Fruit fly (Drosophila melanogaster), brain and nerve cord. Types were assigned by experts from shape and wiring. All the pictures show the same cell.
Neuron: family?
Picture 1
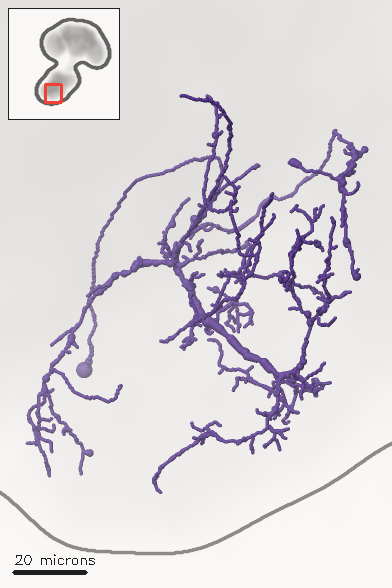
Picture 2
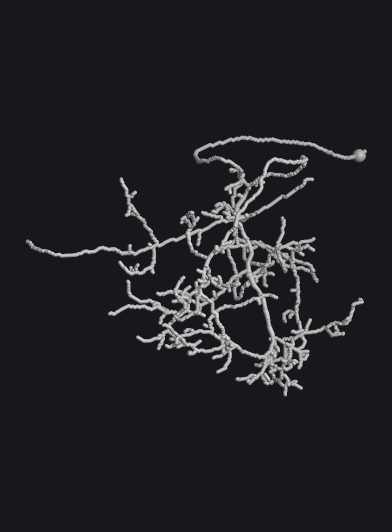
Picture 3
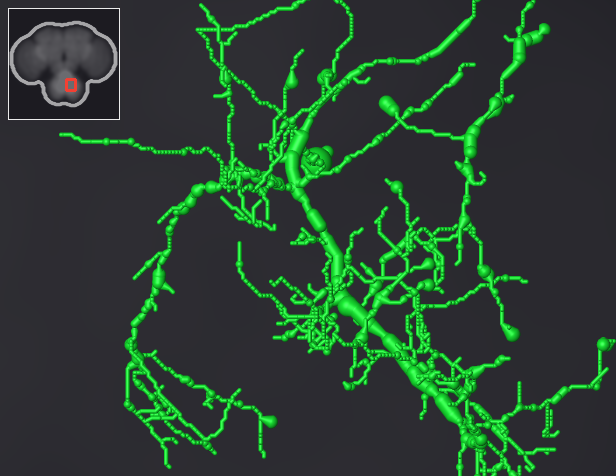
hemilineage 03A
